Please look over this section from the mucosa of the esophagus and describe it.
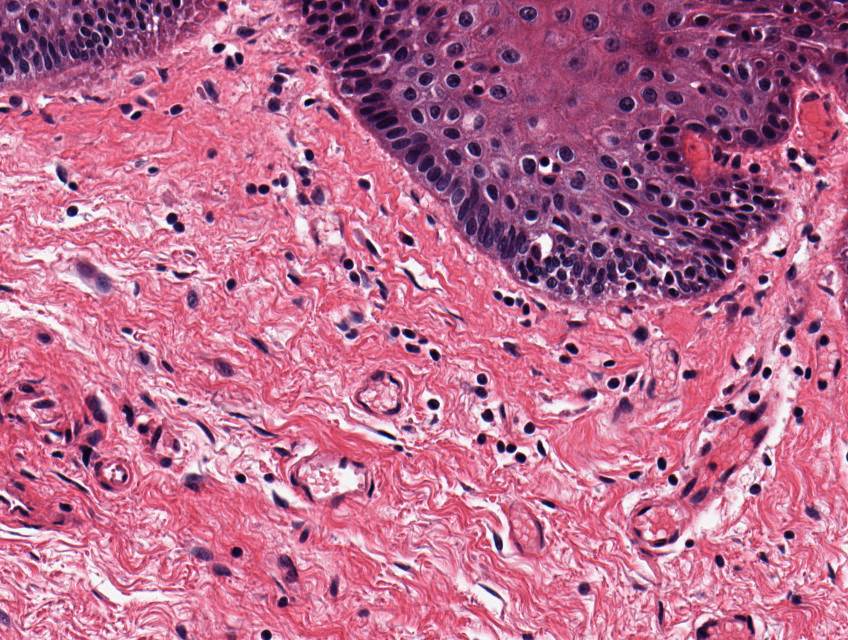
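Working through the epithelium from the bottom up, its lower border does not run straight but curves downward into a rounded bulge. Along that border, basal cells with dark, elongated nuclei form a palisaded row. Above this row the epithelial cells have round nuclei, many of them ringed by a clear halo. Turning to the stroma, several small thin-walled vessels lie in the lower half of the field.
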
